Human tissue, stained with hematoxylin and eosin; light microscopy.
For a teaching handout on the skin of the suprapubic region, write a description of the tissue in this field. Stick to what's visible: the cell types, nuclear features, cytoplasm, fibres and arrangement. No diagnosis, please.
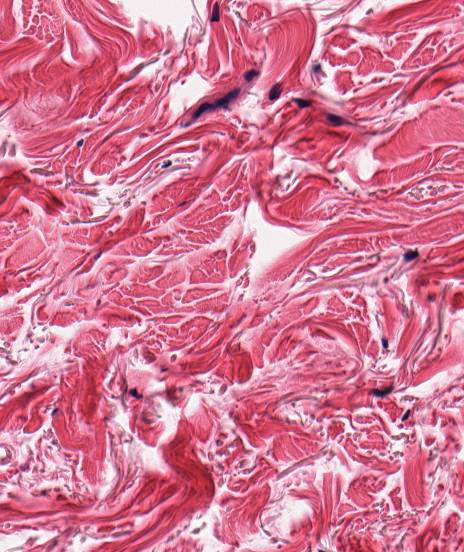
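Fibres first: thick collagen bundles fill the whole field, interwoven in many different directions. They stain a strong deep pink to red with eosin. Cells are next, and sparse: only scattered nuclei among large areas of fibres. Lastly, those nuclei are small, dark purple and elongated, lying between bundles, with a small group near the top centre.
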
